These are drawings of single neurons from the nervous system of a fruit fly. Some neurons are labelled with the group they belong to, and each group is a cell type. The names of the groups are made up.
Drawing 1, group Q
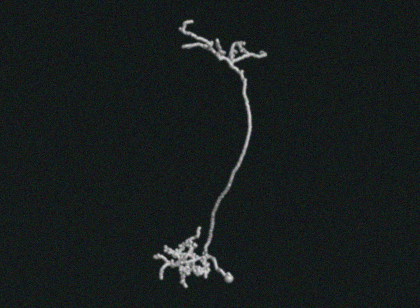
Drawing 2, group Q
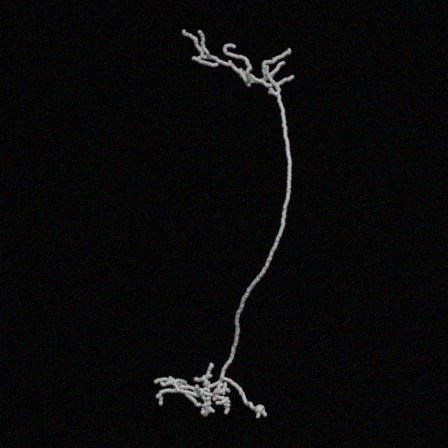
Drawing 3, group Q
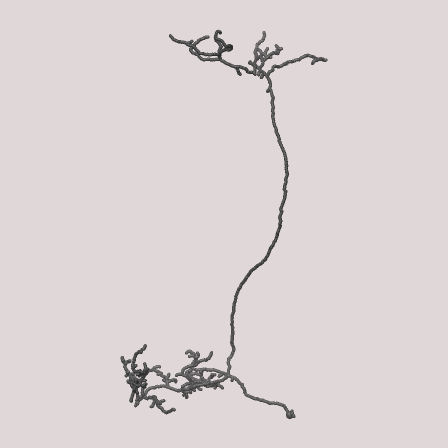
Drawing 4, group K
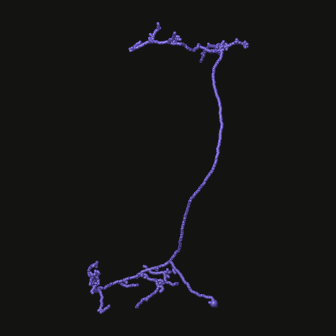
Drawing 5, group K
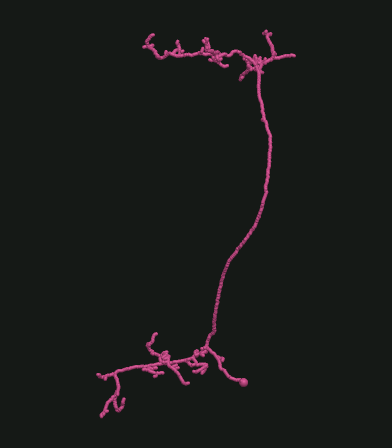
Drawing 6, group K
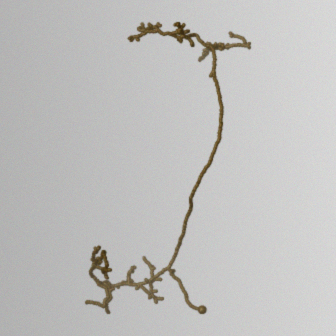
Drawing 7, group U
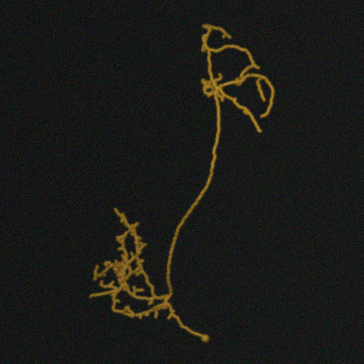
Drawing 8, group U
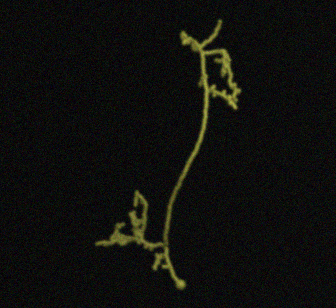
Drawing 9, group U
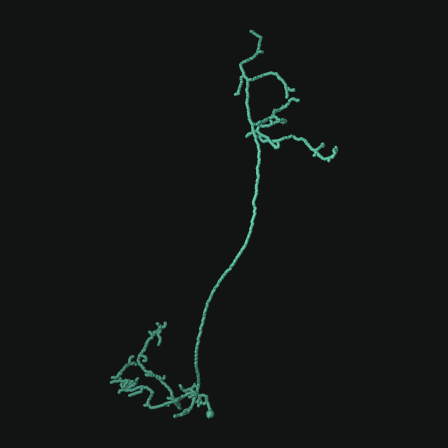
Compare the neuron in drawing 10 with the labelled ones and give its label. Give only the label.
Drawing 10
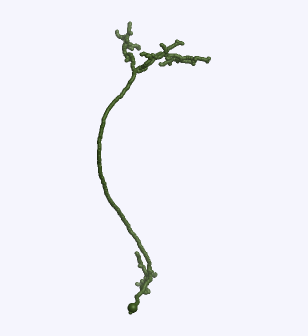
group Q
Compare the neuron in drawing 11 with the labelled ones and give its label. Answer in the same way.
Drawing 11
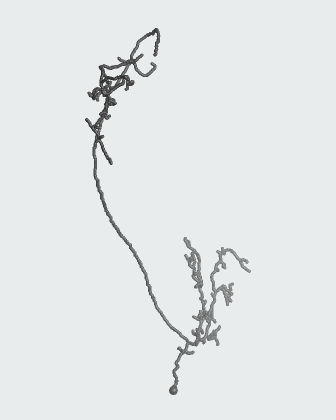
group U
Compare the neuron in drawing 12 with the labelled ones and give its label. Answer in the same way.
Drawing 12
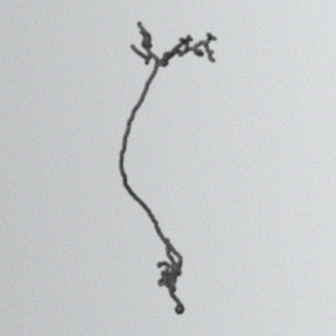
group Q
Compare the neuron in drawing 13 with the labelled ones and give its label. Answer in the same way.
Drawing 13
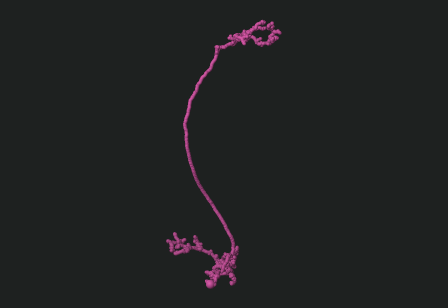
group Q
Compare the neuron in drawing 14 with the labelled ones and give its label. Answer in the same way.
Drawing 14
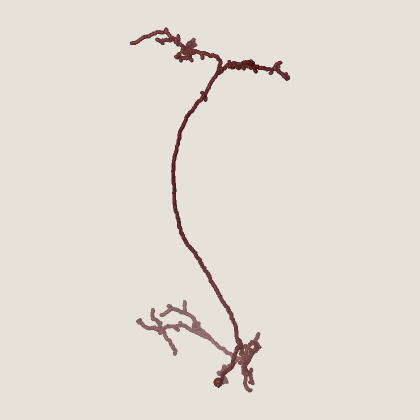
group K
